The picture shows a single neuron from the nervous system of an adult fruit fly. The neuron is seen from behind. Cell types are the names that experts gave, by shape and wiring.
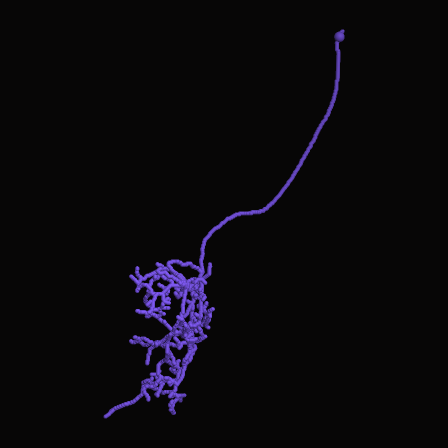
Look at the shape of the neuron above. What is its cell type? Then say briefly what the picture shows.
The cell type is PLP103. It is a central-brain intrinsic neuron. Its cell body lies at the upper right of the picture. As drawn here it is taller than it is wide.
